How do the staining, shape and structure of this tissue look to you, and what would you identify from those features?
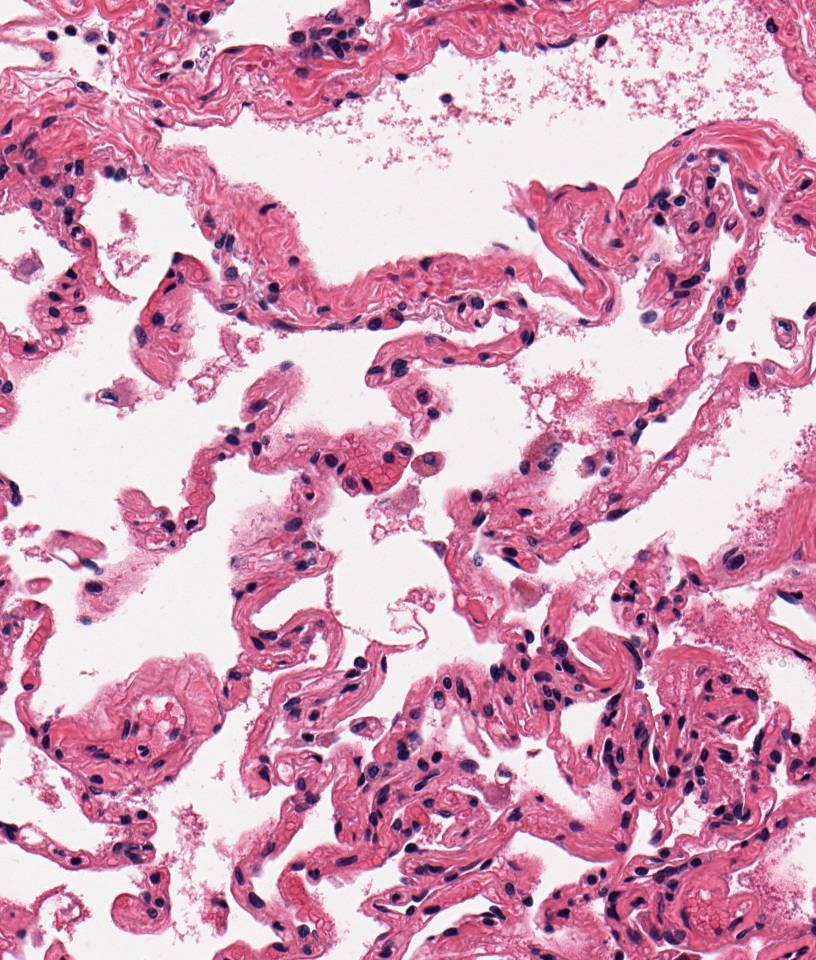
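Thin, wavy, branching septa mesh around large empty spaces, crowding closest at lower right. Flattened cells with thin dark nuclei line them, never tall columnar ones. Some septa are widened by wavy pink collagen, chiefly the broad band at the top. This is lung.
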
